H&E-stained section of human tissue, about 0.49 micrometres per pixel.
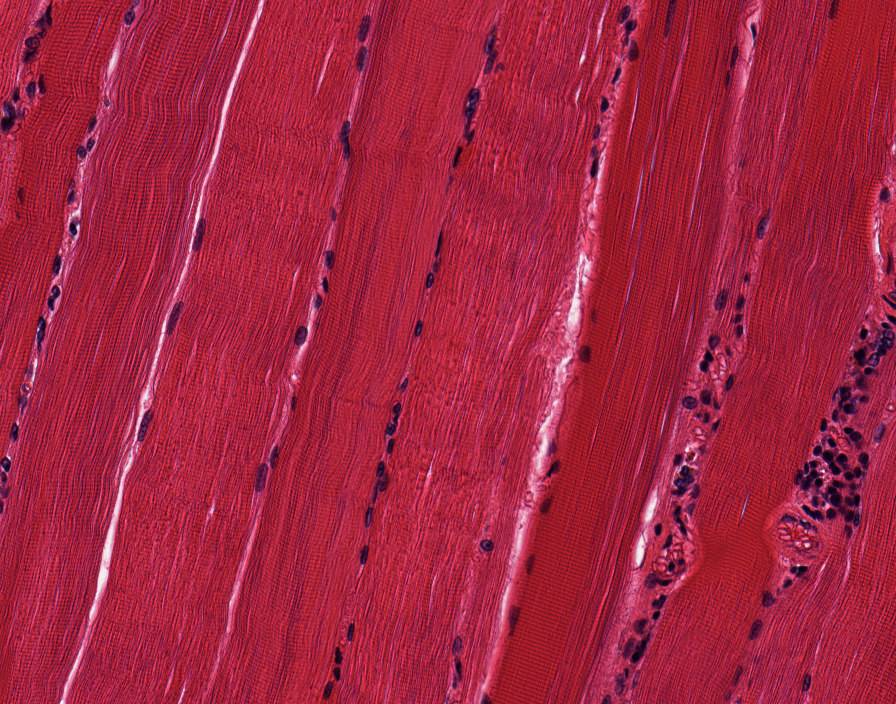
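Skeletal muscle, H&E. Fibres unbranched, without intercalated discs. Nuclei elongated, dark purple, lying along fibre edges. Cytoplasm intense deep red with eosin. Right side: clusters of small round dark nuclei crowd the spaces between fibres.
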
